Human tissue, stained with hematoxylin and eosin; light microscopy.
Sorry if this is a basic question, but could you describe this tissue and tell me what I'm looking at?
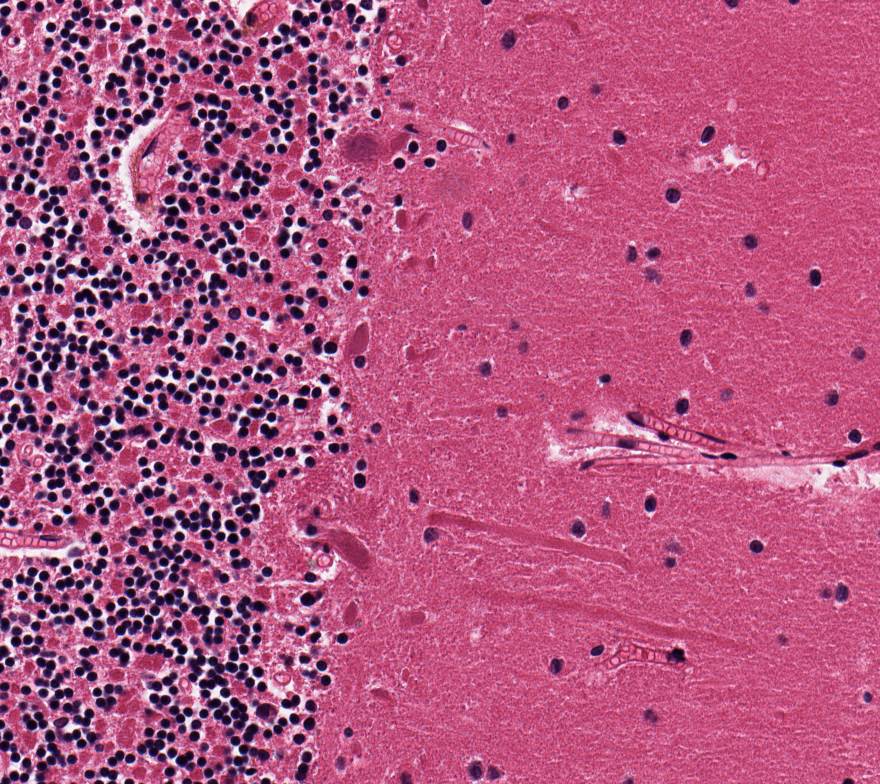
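On the left, the field is densely crowded with small, round, dark nuclei showing very little visible cytoplasm; small pink islands lacking nuclei lie between their clusters. The right part is pale pink with few nuclei: a finely fibrillary meshwork through which small dark nuclei are scattered singly. The tissue is cerebellum.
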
